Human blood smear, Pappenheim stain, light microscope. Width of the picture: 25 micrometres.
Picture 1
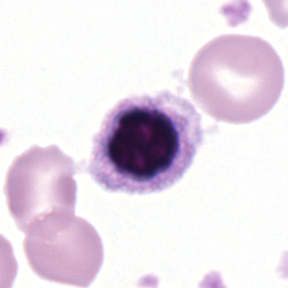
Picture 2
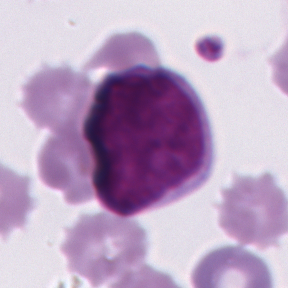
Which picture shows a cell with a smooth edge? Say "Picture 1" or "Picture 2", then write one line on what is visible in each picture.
Picture 2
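In picture 1: The outer edge of the cell is fuzzy and finely irregular rather than smooth.
In picture 2: The cell outline is smooth, without surface projections.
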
